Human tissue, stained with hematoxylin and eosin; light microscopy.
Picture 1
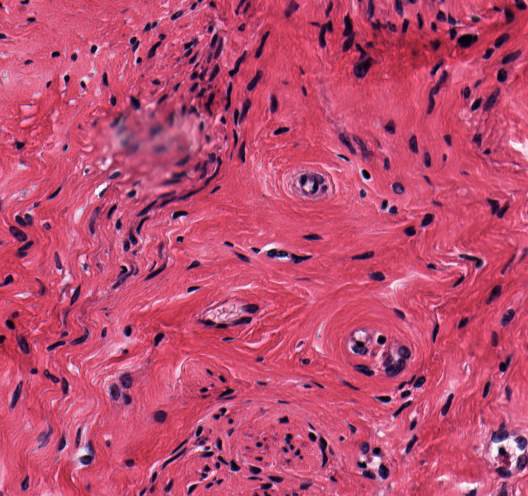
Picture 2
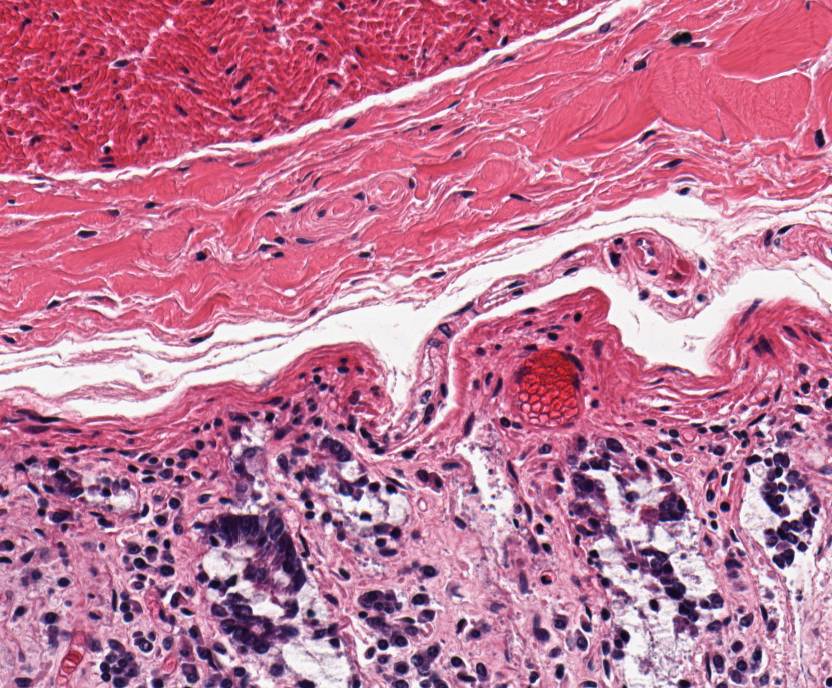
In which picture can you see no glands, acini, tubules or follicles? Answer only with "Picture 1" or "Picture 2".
Picture 1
